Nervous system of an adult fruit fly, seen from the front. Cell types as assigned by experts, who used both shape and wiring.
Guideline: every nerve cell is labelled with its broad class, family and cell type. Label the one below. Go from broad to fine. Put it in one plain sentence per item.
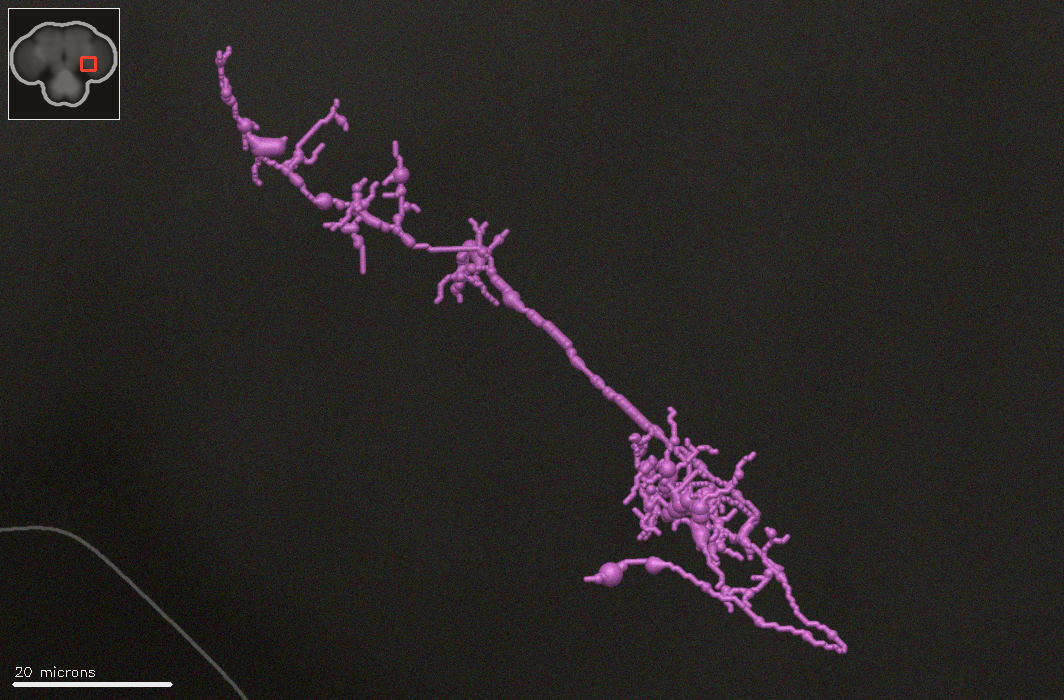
An optic-lobe intrinsic neuron of the TmY family, type TmY5a.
